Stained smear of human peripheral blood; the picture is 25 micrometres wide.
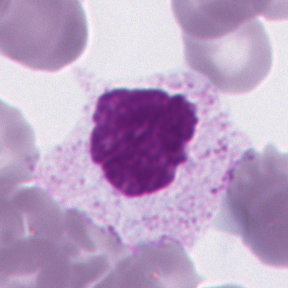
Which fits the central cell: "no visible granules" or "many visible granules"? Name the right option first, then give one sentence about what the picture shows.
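Many visible granules. Many small purple granules are scattered throughout the cytoplasm.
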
